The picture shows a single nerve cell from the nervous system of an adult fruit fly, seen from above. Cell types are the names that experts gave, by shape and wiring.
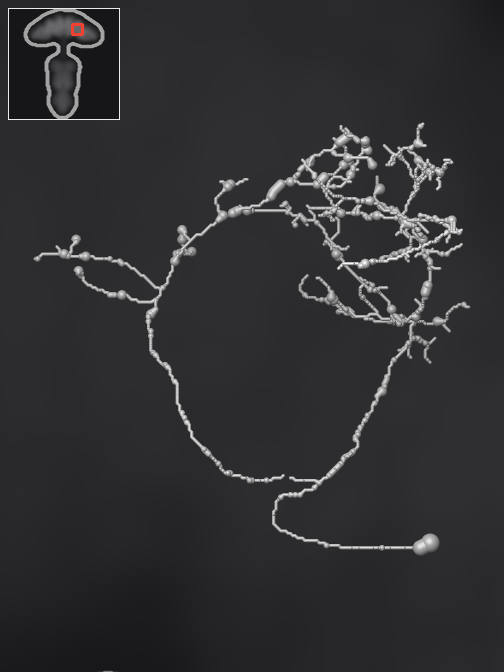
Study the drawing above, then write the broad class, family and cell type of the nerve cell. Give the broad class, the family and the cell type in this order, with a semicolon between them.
central-brain intrinsic neuron; hemilineage SLPp&v1_posterior; CB3268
